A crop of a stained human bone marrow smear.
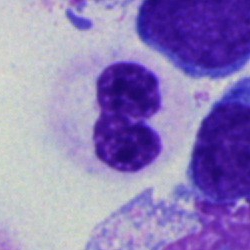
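Segmented neutrophil, roughly round in outline, with its nucleus lying about in the middle of the cell. Note the dark purple, coarsely clumped chromatin and the wide rim of pale lilac cytoplasm running all the way around the nucleus.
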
